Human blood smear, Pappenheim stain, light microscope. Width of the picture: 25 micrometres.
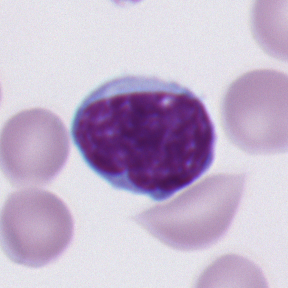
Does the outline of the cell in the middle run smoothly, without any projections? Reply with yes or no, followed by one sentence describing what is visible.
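Yes. The cell has a smooth, rounded outline with no surface projections.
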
